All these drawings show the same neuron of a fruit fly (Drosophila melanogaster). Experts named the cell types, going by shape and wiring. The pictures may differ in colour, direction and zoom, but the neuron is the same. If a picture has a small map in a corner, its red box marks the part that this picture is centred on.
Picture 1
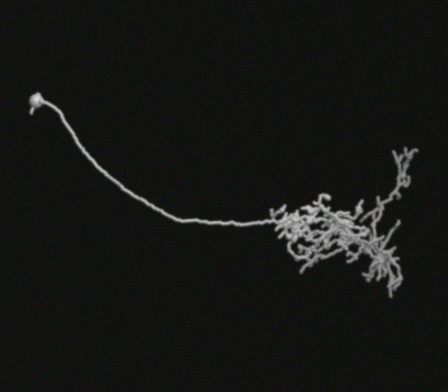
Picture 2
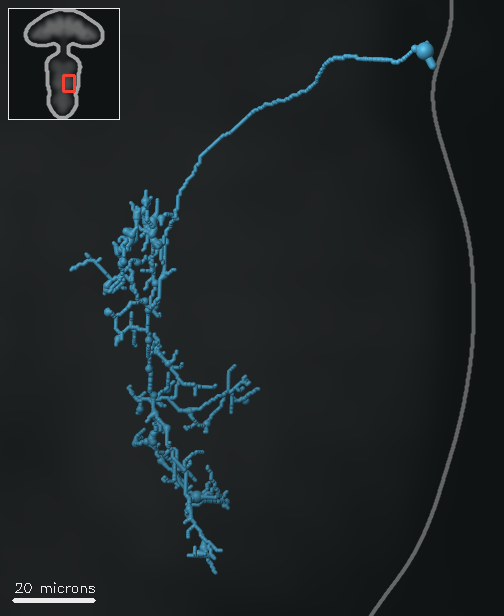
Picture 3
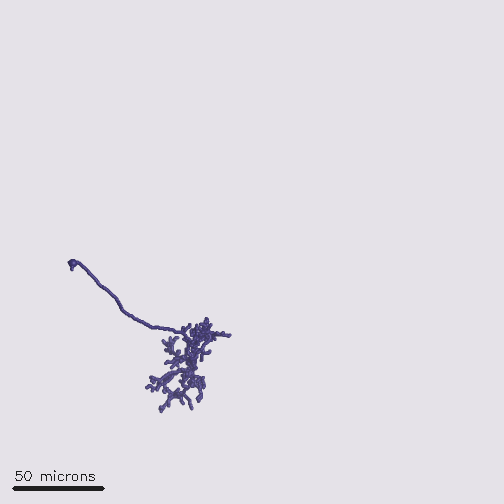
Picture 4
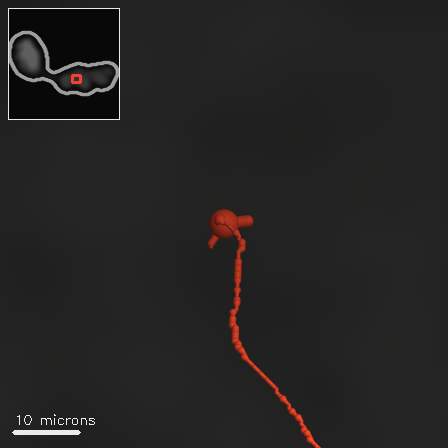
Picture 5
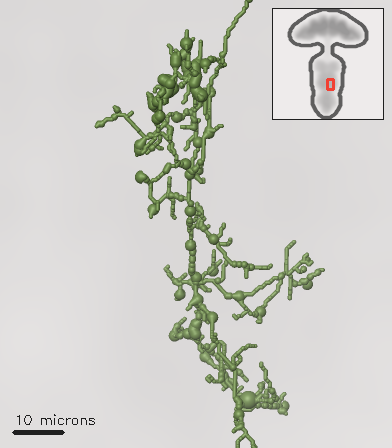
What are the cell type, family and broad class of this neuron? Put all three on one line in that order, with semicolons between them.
IN09A074; hemilineage 09A; nerve-cord intrinsic neuron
